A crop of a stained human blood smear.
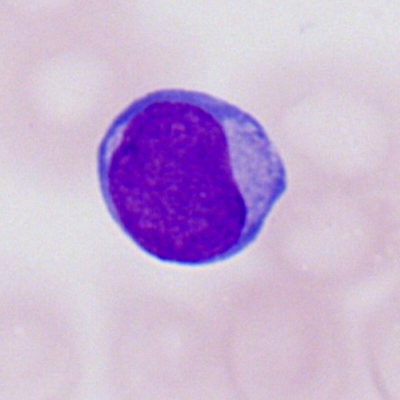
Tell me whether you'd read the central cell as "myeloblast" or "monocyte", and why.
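This one is a myeloblast. What decides it is the cytoplasm: here it is only a thin rim, though it widens into a crescent on the right side.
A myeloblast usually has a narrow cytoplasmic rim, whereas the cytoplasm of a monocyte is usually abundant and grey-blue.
Beyond that, the cytoplasm is blue and darkest at the outer edge, the outline is round and smooth, and the chromatin is deep purple with a fine mottling.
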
